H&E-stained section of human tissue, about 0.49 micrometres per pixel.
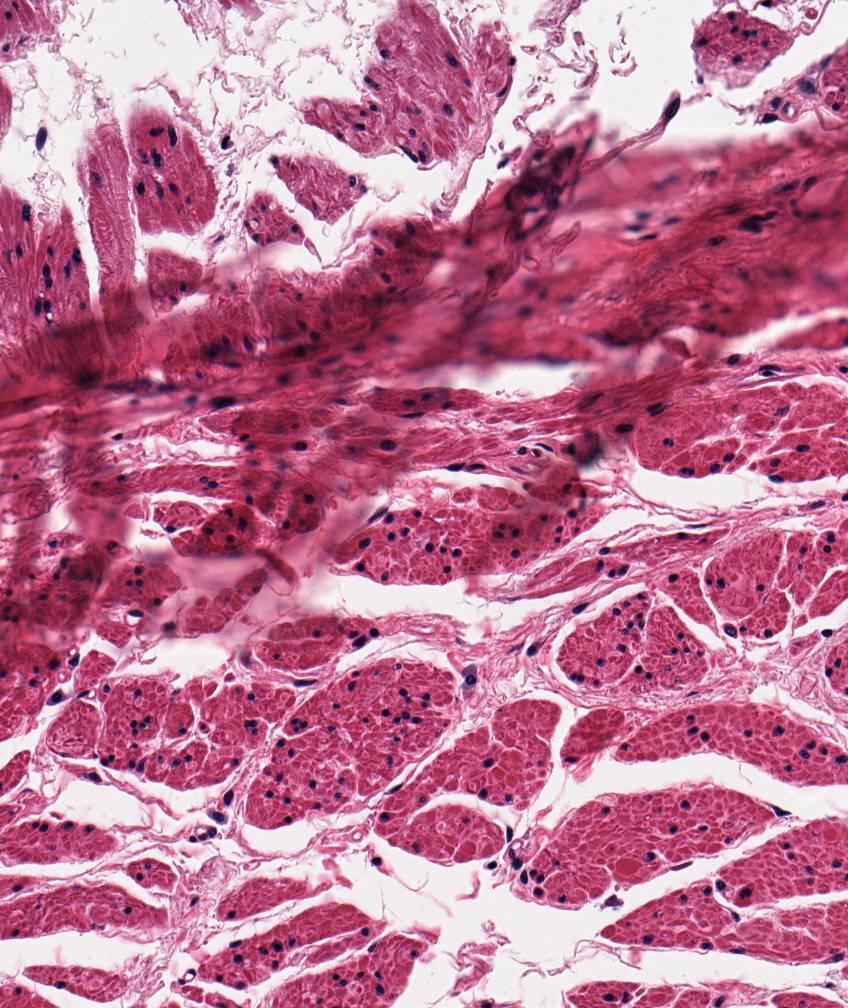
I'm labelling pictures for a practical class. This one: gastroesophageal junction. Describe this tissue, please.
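Bundles of muscle cells, separated by thin strands of connective tissue, make up the field. In the lower half these bundles are cut across, giving many small rounded cell profiles. Small dark round nuclei are scattered throughout the cross-cut bundles rather than gathered at their edges. The muscle cytoplasm stains a deep pink.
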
